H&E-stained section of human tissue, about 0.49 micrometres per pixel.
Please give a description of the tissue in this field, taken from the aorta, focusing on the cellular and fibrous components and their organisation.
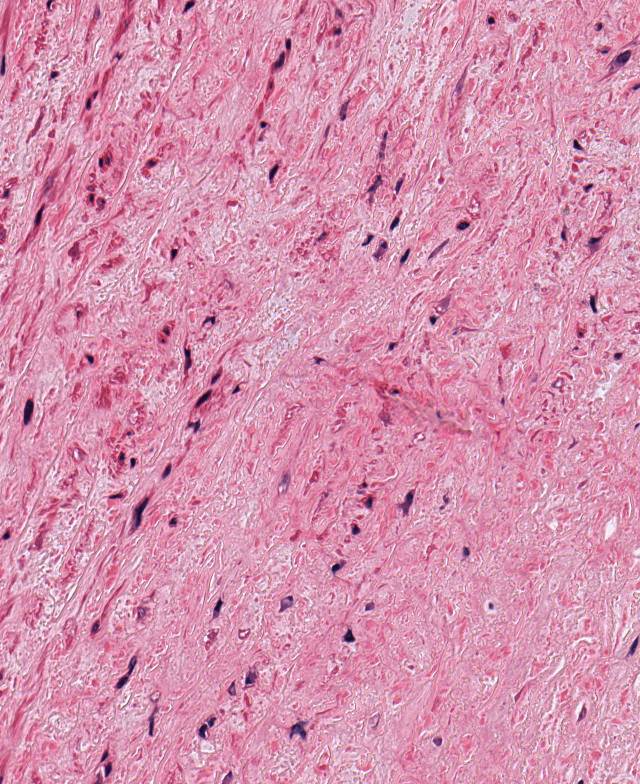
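First, nuclei: sparse, lying singly, scattered over a pink fibrillary background throughout the field; most are dark-staining and elongated or spindle-shaped. Second, epithelium: none anywhere in the field. Third, vessels: none with open lumens are seen.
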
